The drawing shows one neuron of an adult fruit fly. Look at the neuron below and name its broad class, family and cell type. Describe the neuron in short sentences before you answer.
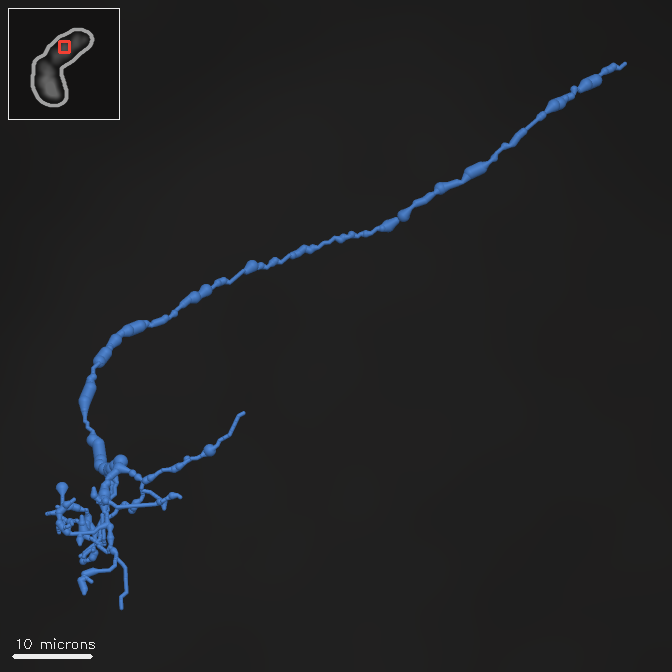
The drawing shows no cell body. By the scale bar it is about 75 microns wide in this view. It is a sensory neuron entering the nerve cord. The name of its family is class mechanosensory tactile. The cell type is SNta20.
